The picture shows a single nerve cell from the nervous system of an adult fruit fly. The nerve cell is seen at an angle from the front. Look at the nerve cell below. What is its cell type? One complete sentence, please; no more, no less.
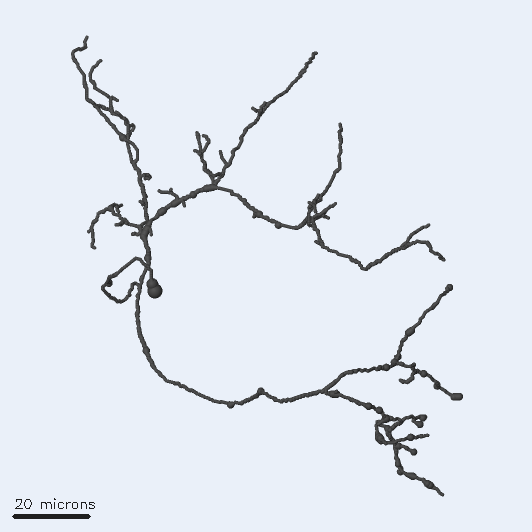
This neuron is classified under the cell type IN01A080_c.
